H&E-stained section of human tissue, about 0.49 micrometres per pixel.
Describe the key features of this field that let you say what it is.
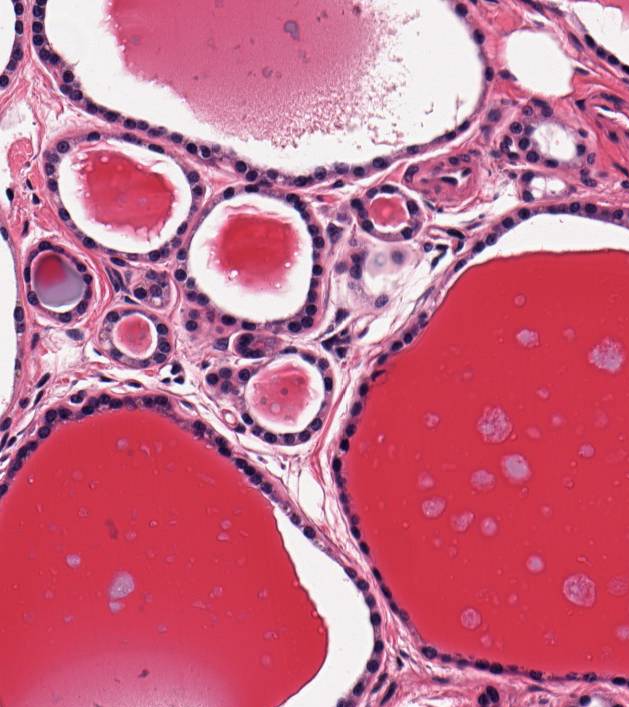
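Shown here is thyroid follicle: closed, rounded follicles of widely varying size. The largest lie at the top, lower left and right, with small ones clustered centre-left.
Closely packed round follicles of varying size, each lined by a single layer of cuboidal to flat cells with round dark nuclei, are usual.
Here the lining is one layer of flattened to low cuboidal cells with round dark nuclei, flatter in the large follicles than in the small central ones.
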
